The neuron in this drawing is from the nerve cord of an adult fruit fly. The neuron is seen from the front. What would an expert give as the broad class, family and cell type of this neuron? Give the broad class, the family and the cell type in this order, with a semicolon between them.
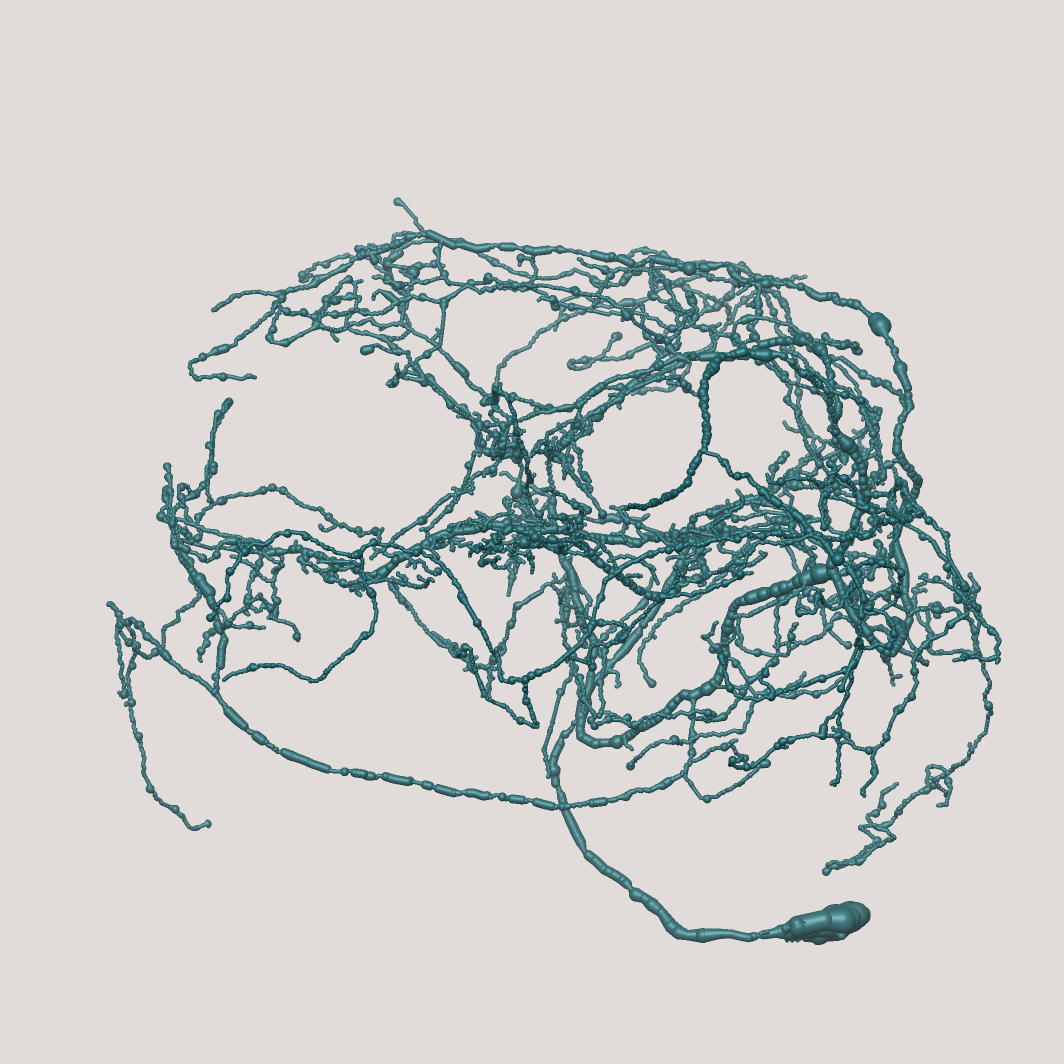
ascending neuron; hemilineage 27X; vMS16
